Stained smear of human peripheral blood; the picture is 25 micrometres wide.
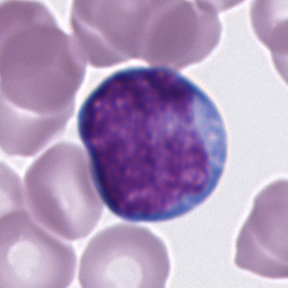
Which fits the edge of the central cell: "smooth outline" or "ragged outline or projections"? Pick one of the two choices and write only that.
Smooth outline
